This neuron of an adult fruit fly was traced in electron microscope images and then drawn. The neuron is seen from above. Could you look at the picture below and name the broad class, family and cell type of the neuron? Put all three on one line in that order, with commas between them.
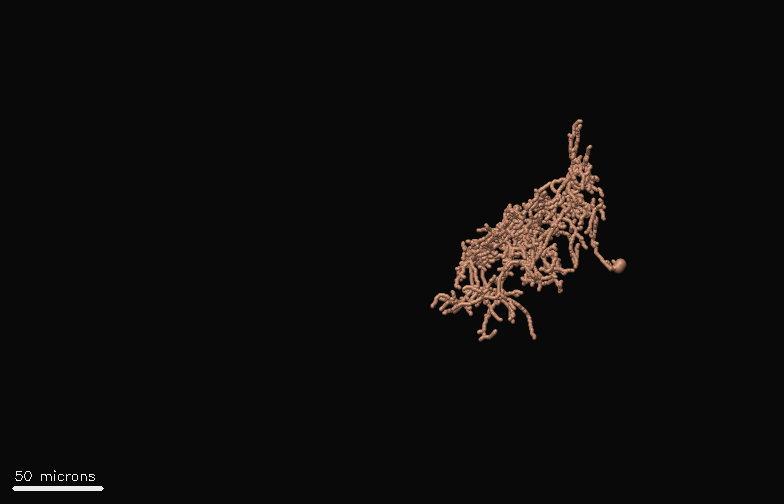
central-brain intrinsic neuron, hemilineage WEDa1, SAD111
